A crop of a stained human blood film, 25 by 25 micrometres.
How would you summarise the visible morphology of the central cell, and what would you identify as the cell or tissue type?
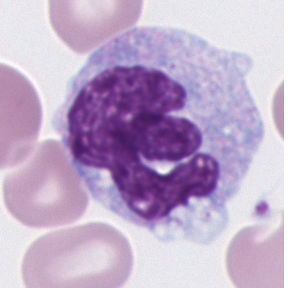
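Let me start with the nucleus: folded into a curve, a deep cleft opening to the right. The cytoplasm is widest on that right side, holding fine, dust-like pinkish granules and small clear vacuoles. The cell is a monocyte.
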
